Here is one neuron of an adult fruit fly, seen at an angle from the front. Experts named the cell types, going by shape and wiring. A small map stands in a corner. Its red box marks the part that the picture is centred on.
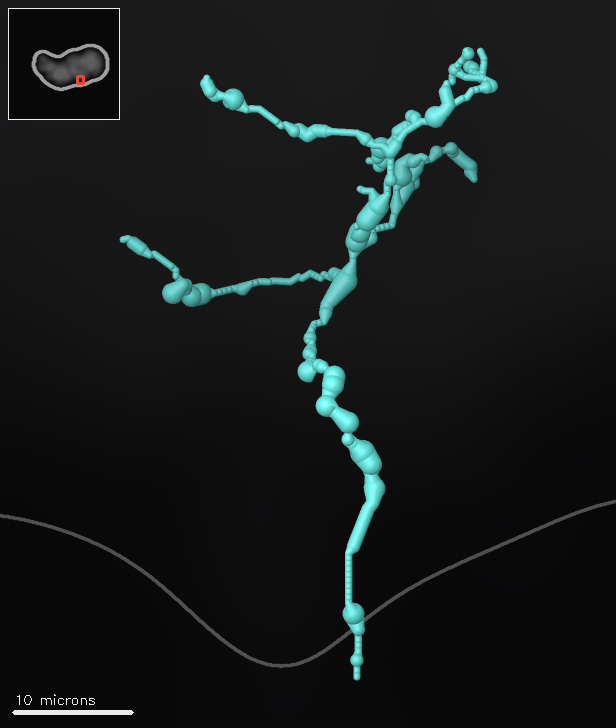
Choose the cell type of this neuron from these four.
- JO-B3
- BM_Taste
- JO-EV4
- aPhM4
BM_Taste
